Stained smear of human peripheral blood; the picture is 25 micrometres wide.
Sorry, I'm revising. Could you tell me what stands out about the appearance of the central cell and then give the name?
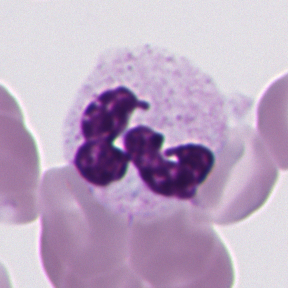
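Note the dense, dark purple, clumped chromatin. The nucleus sits toward the lower left, so the widest stretch of cytoplasm lies at the upper right. That cytoplasm is abundant and pale pinkish, with fine lilac granules scattered throughout. The cell is a segmented neutrophil.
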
